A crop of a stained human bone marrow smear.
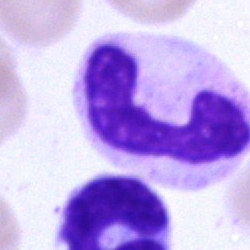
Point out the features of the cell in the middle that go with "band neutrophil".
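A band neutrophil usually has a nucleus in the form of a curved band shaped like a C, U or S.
In this cell the nucleus is a thick curved band bent into a U that opens upward, matching that pattern.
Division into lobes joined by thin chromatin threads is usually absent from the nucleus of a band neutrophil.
Here, too, the nucleus shows no separate lobes linked by thin strands. The cytoplasm is abundant and pale lilac, holding fine, sparse, pale pinkish-lilac granules.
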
